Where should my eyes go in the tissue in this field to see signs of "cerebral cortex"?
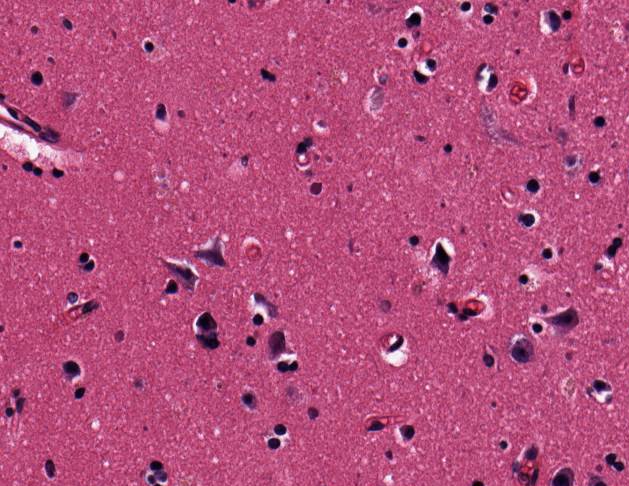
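This field is cerebral cortex. Angular, triangular neuronal cell bodies are scattered across its centre and right.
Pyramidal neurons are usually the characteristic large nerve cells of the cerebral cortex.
The triangular cell bodies here go with that. The rest of the field is finely granular pink neuropil, without epithelium or glands, and small dark round glial nuclei are spread fairly evenly through it. On the right side, a few small bright red bodies lie within clear spaces.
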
